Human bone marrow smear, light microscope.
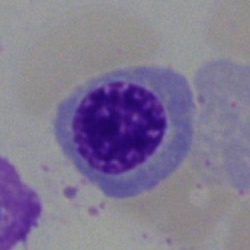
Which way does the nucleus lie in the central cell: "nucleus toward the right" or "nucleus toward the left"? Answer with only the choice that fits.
Nucleus toward the left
